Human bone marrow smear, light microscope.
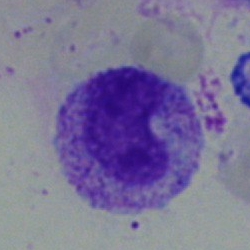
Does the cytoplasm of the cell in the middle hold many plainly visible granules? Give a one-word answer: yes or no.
Yes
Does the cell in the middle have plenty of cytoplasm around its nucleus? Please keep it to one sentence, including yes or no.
Yes, the cytoplasm of this cell is abundant.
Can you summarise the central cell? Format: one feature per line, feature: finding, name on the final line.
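Outline: round
Nucleus: notched on its right side
Chromatin: dark purple
Notch: holds a pale, clear area
Cell type: metamyelocyte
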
